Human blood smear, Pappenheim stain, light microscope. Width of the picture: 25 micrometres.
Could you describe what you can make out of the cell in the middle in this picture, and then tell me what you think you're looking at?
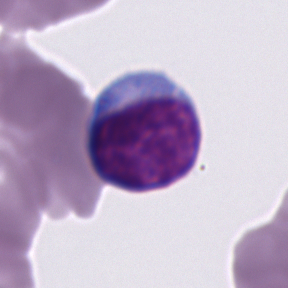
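This cell presents a round, smooth outline. Its nucleus sits in the lower part of the cell, and the chromatin is dense and coarsely clumped. No vacuoles are visible in the cytoplasm. This is a typical lymphocyte.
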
